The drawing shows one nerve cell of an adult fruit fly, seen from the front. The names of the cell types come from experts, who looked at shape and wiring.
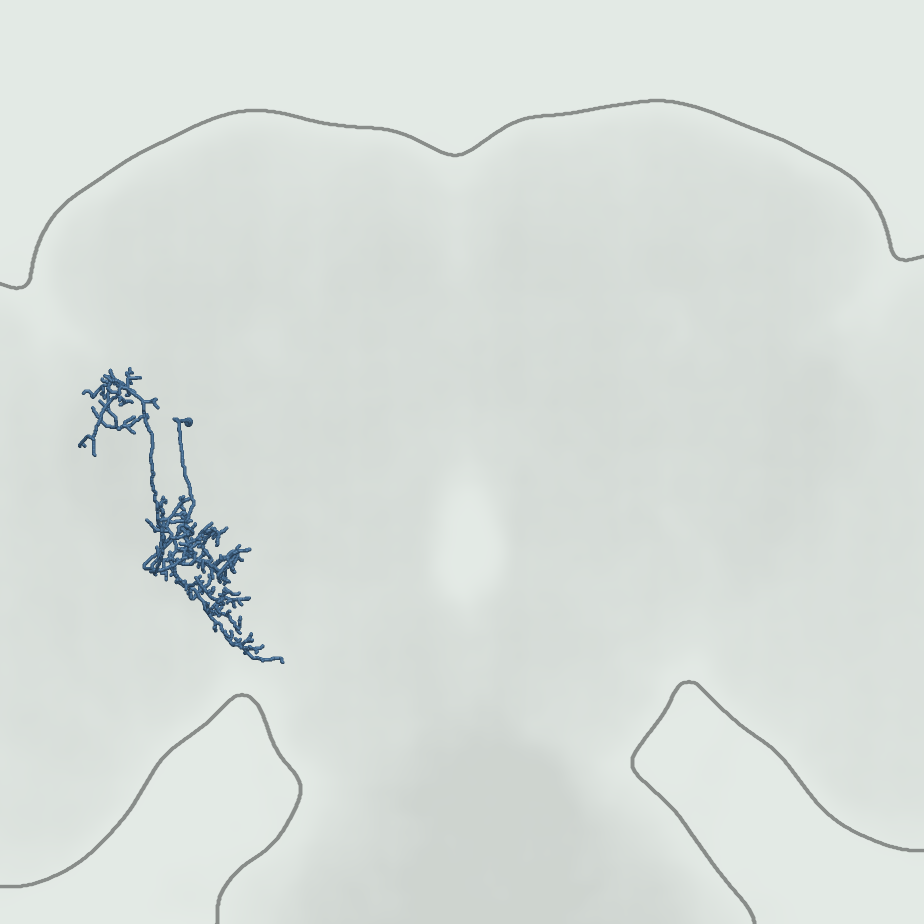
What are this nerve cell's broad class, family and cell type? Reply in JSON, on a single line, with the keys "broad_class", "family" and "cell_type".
{"broad_class": "central-brain intrinsic neuron", "family": "hemilineage VLPp1", "cell_type": "CB3384"}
